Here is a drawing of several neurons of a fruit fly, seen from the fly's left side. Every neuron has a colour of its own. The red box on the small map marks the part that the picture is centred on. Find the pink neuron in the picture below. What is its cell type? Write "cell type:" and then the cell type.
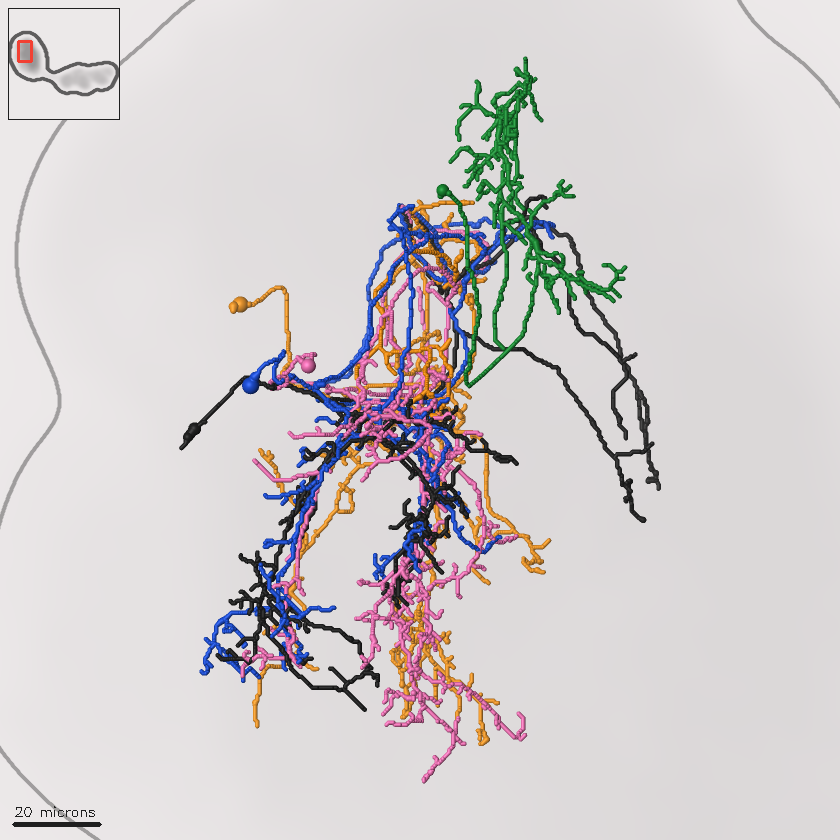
cell type: CB1187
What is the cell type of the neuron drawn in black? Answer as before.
cell type: CB2625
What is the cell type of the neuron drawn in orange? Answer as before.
cell type: CB2623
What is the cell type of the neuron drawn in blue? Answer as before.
cell type: CB2041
